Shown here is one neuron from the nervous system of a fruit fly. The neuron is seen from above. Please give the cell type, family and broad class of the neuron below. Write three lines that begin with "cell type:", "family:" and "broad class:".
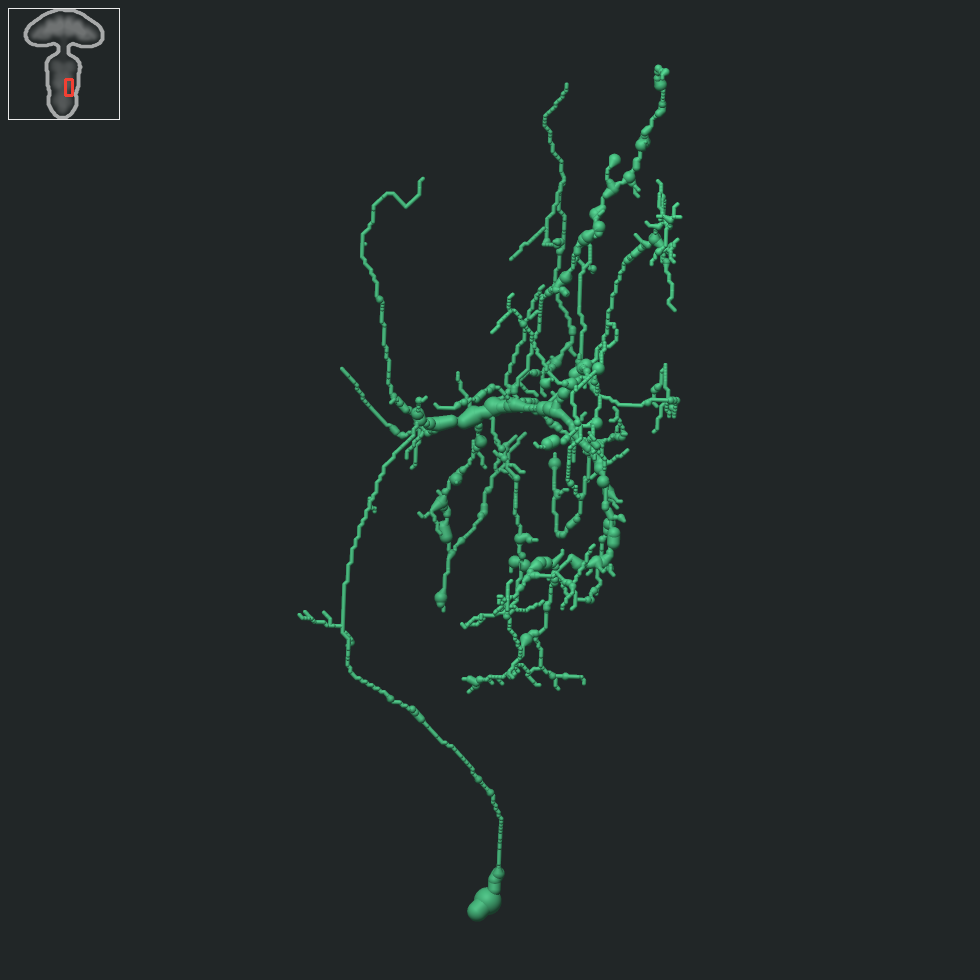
cell type: IN20A.22A043
family: hemilineage 20A.22A
broad class: nerve-cord intrinsic neuron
